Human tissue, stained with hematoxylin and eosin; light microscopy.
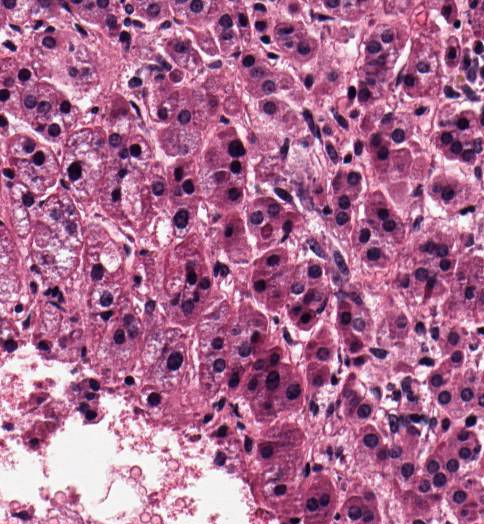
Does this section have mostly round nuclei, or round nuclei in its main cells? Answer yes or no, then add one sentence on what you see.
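Yes. The nuclei of the polygonal cells are round and centrally placed, many with a distinct dark nucleolus.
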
